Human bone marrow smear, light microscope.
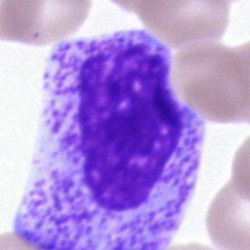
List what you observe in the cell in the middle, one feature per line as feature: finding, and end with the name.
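Outline: angular, more polygonal than round, I'd say.
Cytoplasm: abundant, on a pale blue background.
Granules: numerous and purple, scattered all through the cytoplasm.
Vacuoles: none that I can see.
Name: myelocyte.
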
